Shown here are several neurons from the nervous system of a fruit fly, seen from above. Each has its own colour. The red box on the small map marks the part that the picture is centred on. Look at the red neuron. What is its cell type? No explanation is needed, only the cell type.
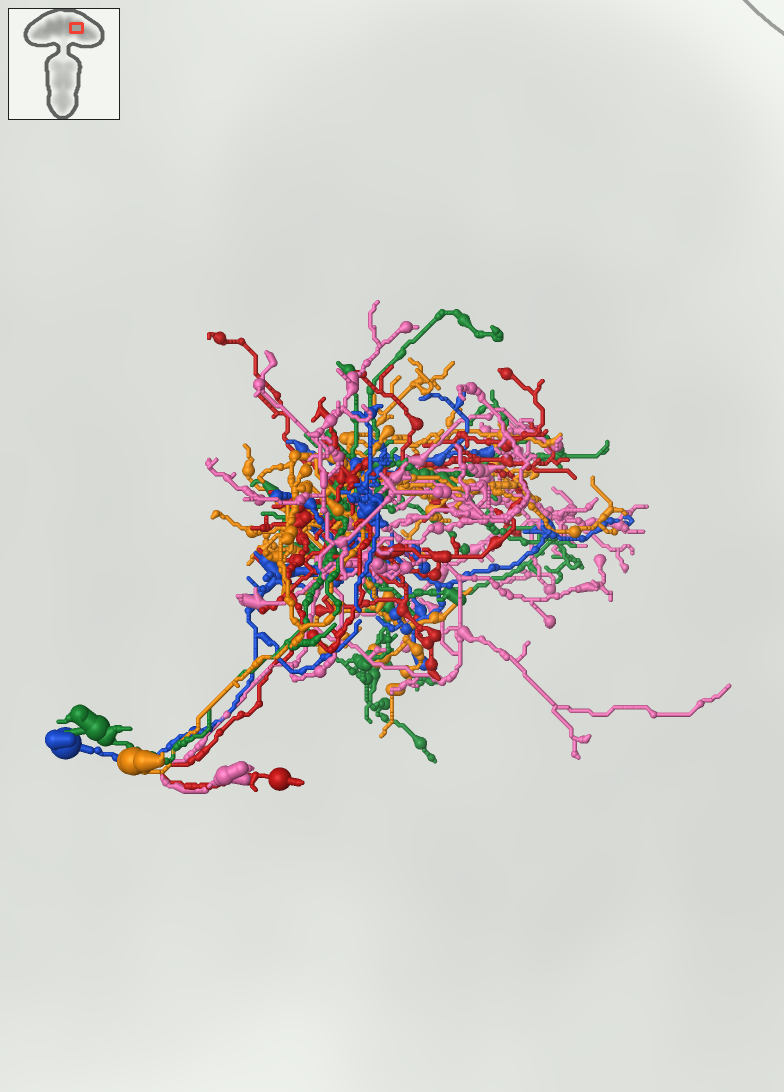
SLP287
